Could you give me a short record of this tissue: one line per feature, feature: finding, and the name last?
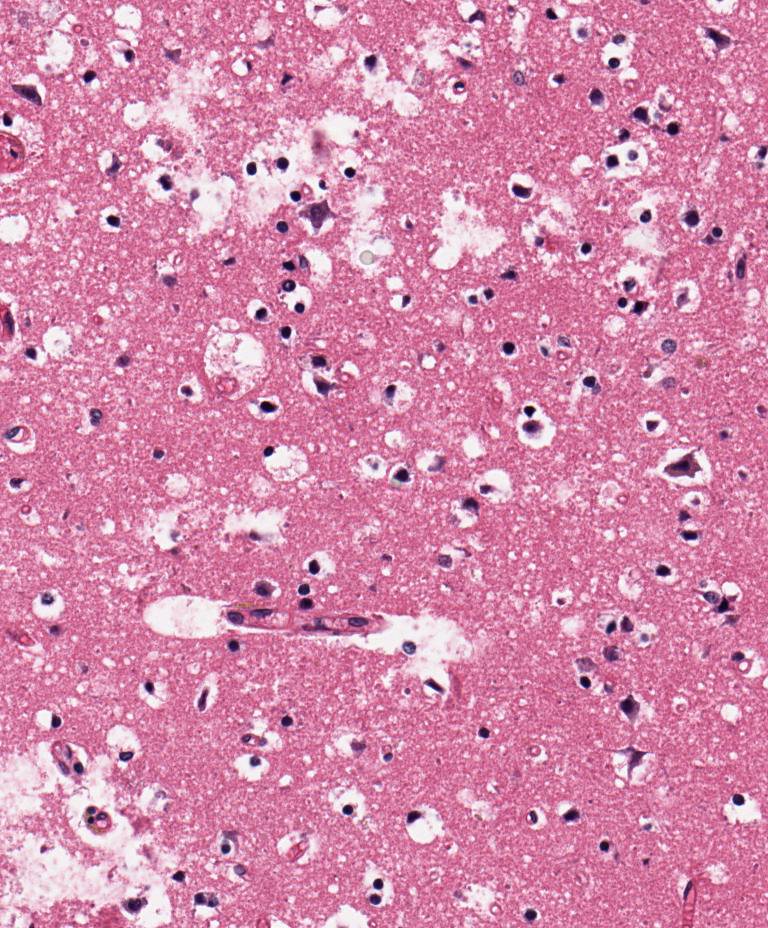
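Epithelium: none, and no glandular units anywhere, it seems
Nuclei: mostly small cells, round, dark, uniformly stained
Larger cells: a few, angular, triangular, dark-staining; one right, just below middle
Capillary: thin, lined by elongated nuclei, running horizontally left of centre, lower half
Name: cerebral cortex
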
